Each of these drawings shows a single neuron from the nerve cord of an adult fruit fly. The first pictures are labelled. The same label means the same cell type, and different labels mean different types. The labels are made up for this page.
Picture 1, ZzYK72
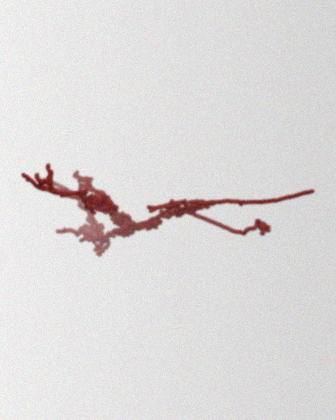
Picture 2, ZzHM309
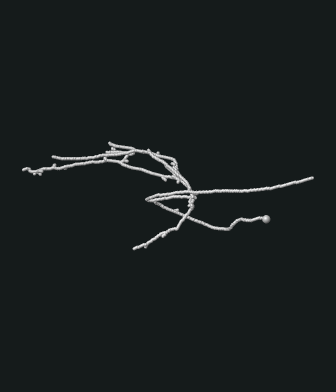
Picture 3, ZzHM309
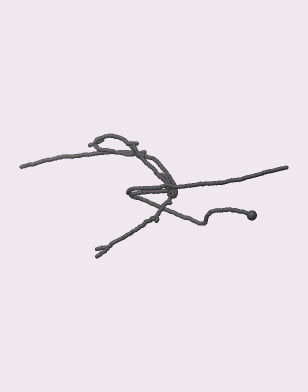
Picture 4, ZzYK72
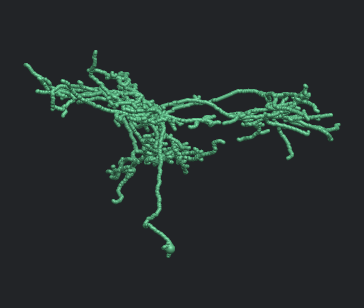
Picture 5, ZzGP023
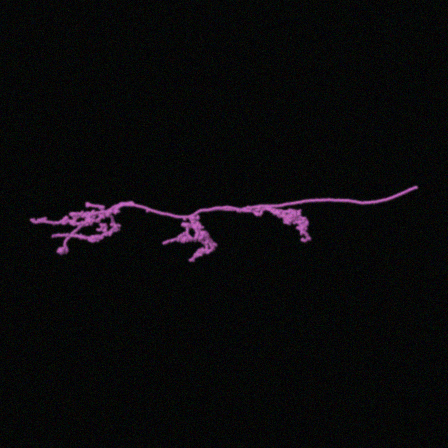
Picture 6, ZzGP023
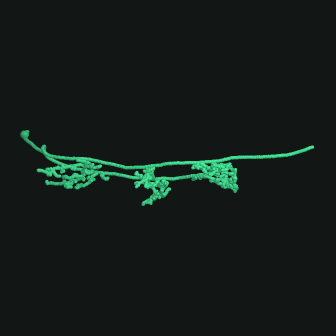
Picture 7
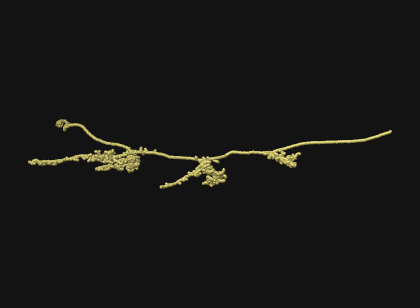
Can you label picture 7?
ZzGP023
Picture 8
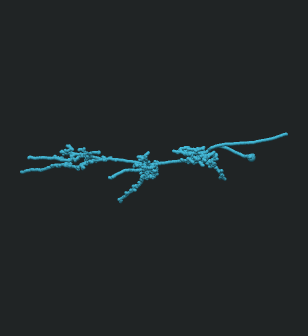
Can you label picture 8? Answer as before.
ZzGP023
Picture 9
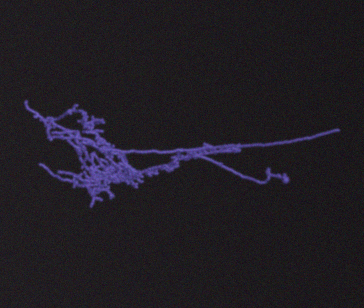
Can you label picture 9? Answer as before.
ZzYK72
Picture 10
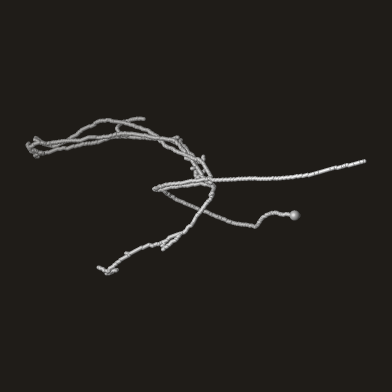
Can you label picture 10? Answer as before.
ZzHM309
